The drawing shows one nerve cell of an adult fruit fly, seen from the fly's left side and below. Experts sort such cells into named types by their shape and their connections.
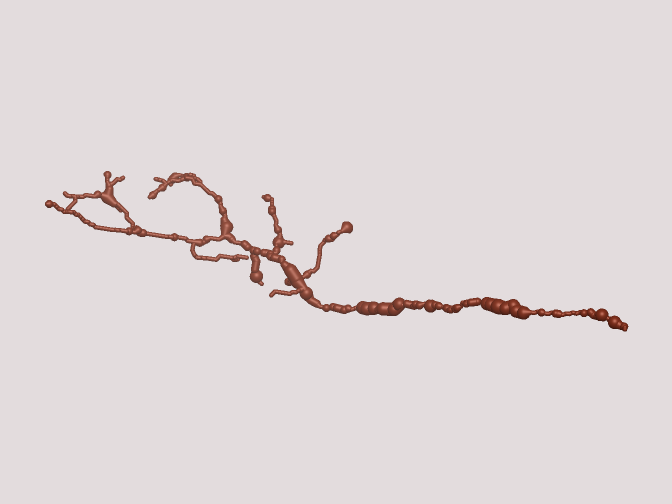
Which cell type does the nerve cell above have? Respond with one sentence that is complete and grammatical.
By type, the nerve cell is SNta37.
